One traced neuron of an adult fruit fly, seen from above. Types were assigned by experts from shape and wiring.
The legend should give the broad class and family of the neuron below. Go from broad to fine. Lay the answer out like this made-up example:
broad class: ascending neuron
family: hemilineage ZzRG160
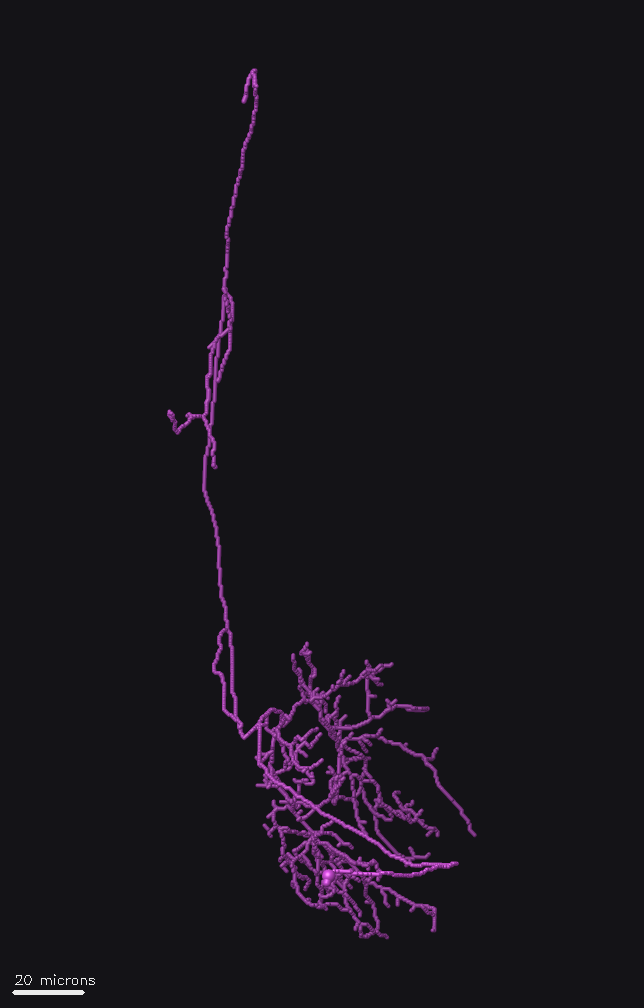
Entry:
broad class: nerve-cord intrinsic neuron
family: hemilineage 23B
